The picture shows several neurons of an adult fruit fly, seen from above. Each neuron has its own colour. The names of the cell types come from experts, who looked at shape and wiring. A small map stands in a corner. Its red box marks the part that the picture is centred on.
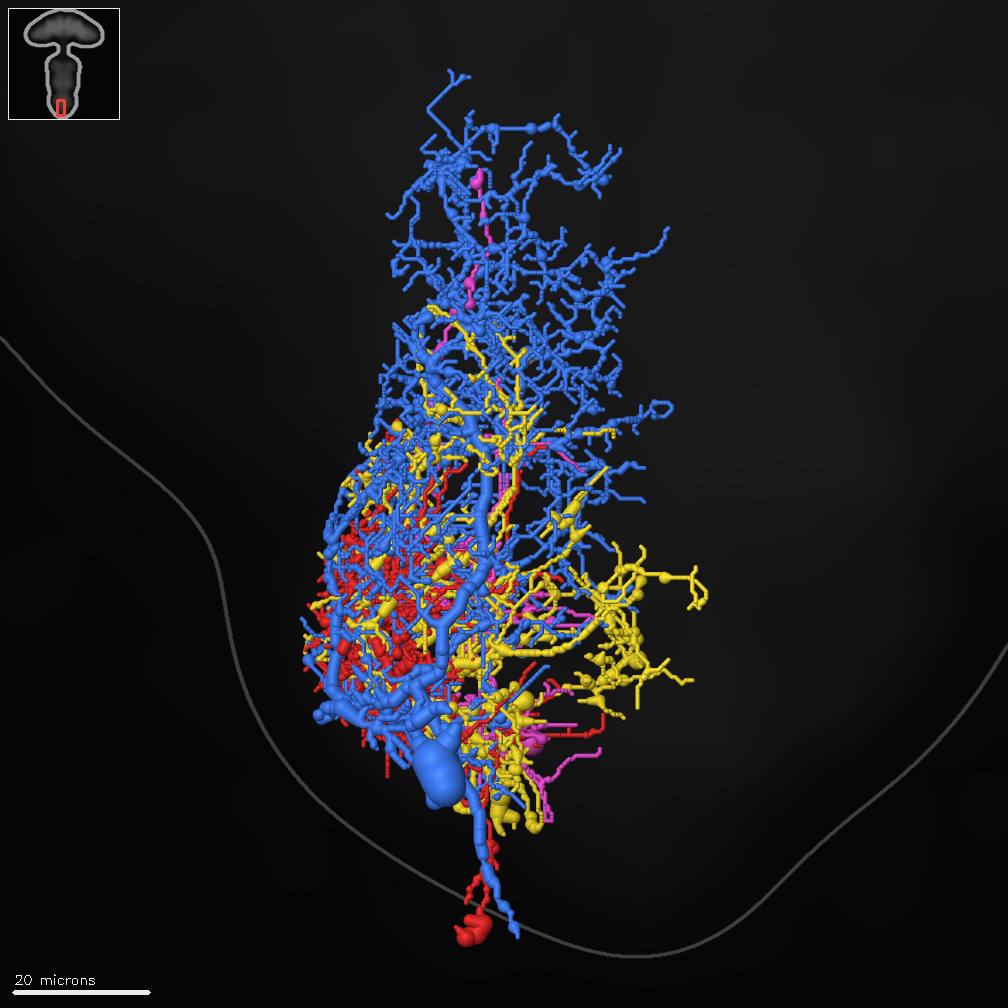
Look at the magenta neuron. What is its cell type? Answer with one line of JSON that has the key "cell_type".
{"cell_type": "INXXX454"}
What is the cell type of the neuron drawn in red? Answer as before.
{"cell_type": "INXXX348"}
